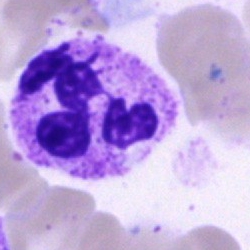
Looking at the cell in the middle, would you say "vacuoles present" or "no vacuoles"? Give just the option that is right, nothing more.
No vacuoles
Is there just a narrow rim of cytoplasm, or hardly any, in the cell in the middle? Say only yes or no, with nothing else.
No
